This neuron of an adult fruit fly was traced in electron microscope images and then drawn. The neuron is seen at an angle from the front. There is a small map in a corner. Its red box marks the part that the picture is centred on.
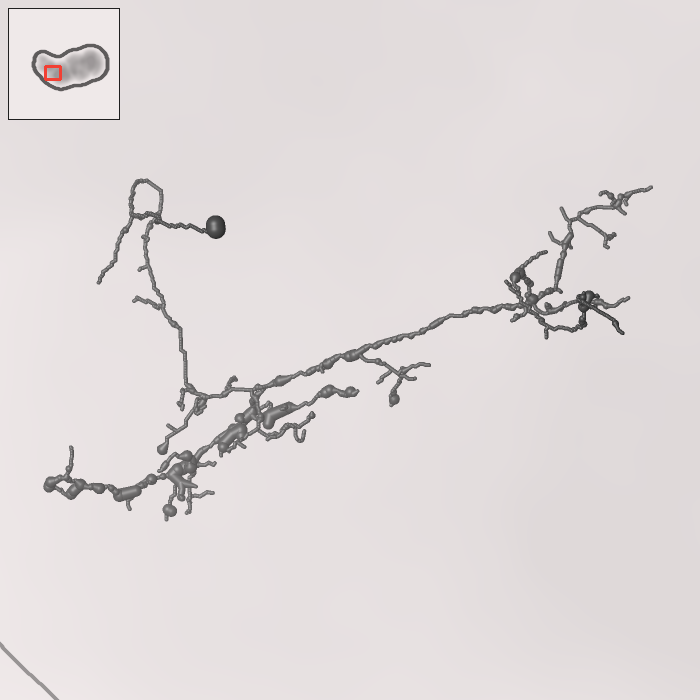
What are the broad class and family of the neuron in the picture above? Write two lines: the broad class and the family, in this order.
nerve-cord intrinsic neuron
hemilineage 19A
